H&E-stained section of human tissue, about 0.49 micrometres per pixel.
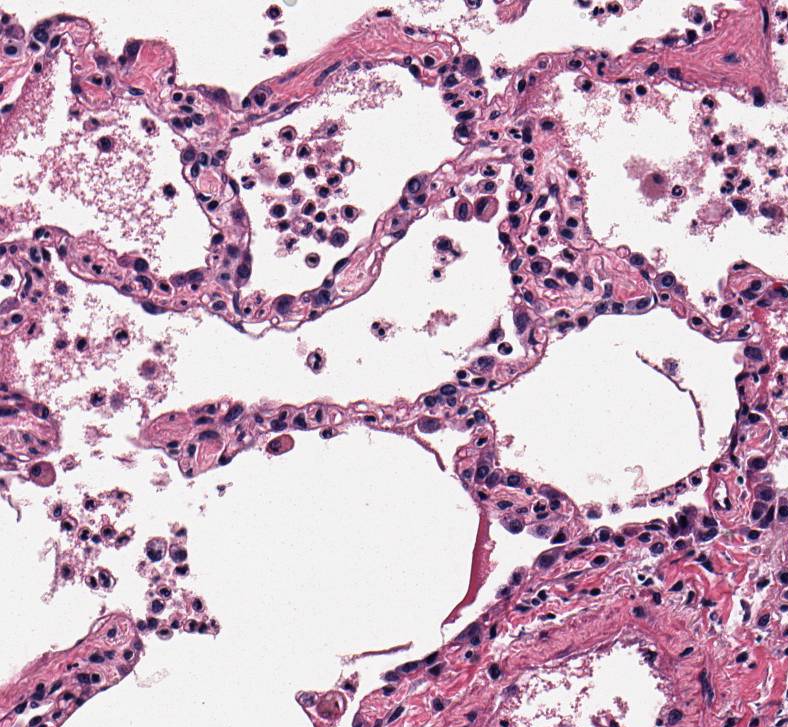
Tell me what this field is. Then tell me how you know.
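That's alveolus: large, irregular open spaces split up by thin, branching septa.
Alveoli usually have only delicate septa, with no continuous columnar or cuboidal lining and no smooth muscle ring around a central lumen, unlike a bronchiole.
Loose clusters of rounded cells with round nuclei and pink cytoplasm sit free in the spaces, thickest at the upper centre and lower left. Pale pink, finely granular material partly fills the spaces at the left and upper right, and the septa have pink collagen cores that form a broader fibrous band at the lower right.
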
